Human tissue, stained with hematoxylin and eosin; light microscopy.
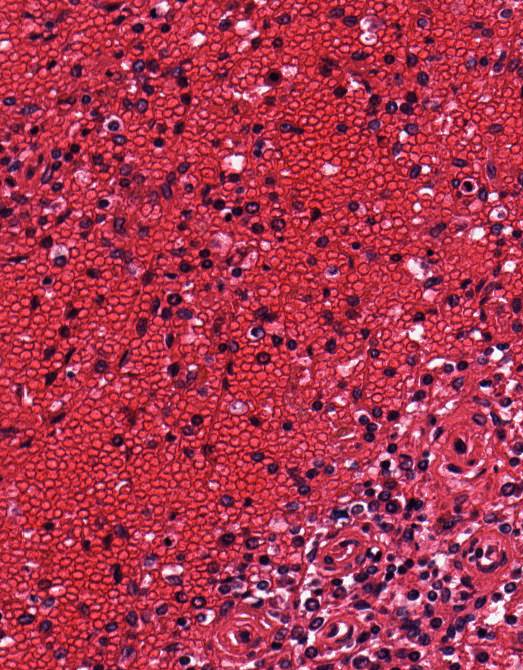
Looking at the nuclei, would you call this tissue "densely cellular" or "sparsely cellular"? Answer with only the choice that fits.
Sparsely cellular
